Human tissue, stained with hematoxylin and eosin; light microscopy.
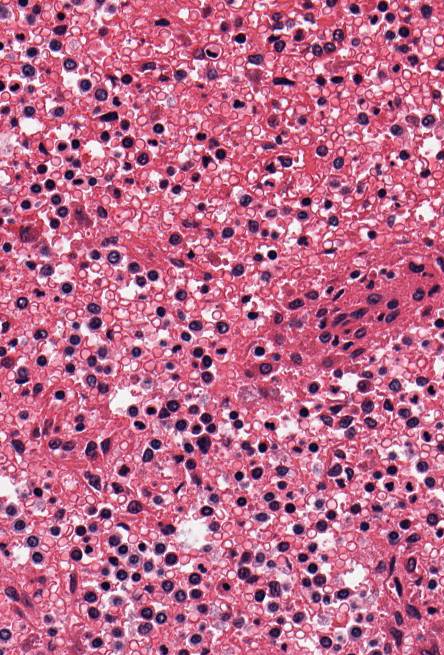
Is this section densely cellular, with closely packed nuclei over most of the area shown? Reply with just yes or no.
Yes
